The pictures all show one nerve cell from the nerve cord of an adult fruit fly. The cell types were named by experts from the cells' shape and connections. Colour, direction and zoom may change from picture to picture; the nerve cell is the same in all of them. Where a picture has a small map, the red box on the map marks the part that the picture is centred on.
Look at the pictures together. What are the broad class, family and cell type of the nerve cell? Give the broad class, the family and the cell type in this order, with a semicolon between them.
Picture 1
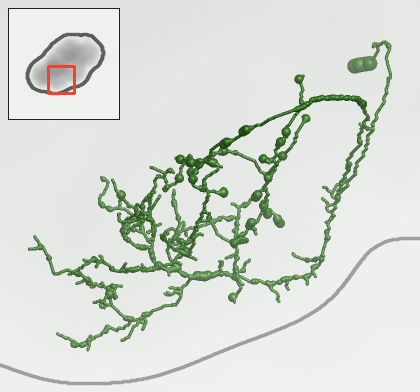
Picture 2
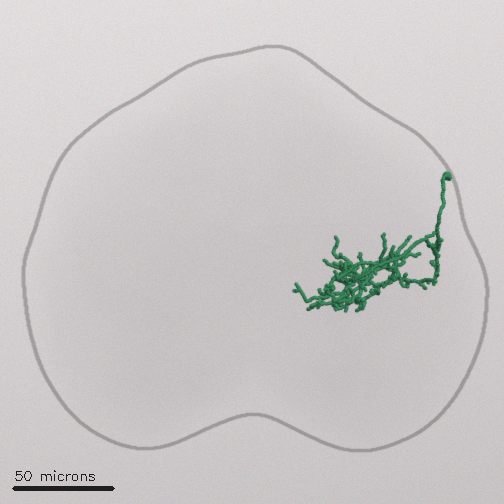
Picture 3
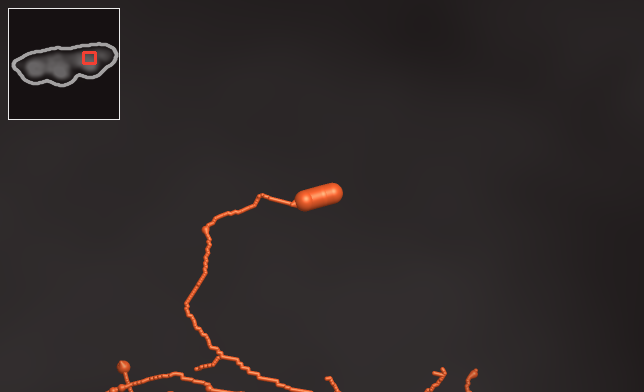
nerve-cord intrinsic neuron; hemilineage 09A; IN09A088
